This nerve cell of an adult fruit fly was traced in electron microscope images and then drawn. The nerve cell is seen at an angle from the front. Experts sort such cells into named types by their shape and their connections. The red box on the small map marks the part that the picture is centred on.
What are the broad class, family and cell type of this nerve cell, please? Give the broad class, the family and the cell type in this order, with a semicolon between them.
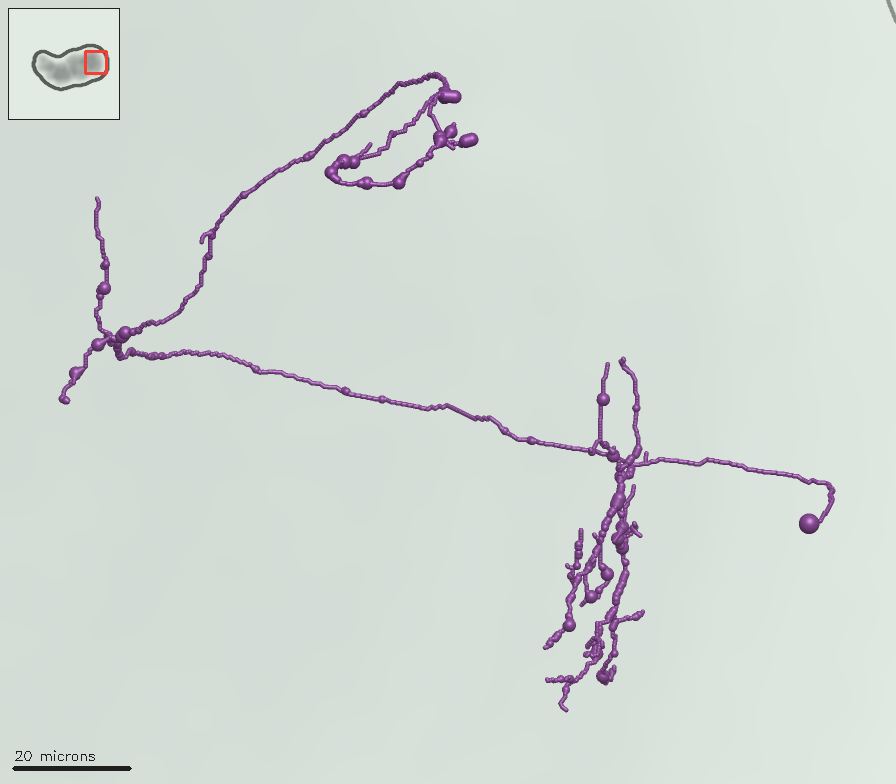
visual projection neuron; MeTu; MeTu4b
